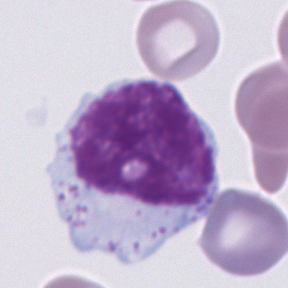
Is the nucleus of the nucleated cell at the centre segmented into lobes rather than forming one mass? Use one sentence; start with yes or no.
No, this cell's nucleus is one compact mass of round, oval or kidney shape.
